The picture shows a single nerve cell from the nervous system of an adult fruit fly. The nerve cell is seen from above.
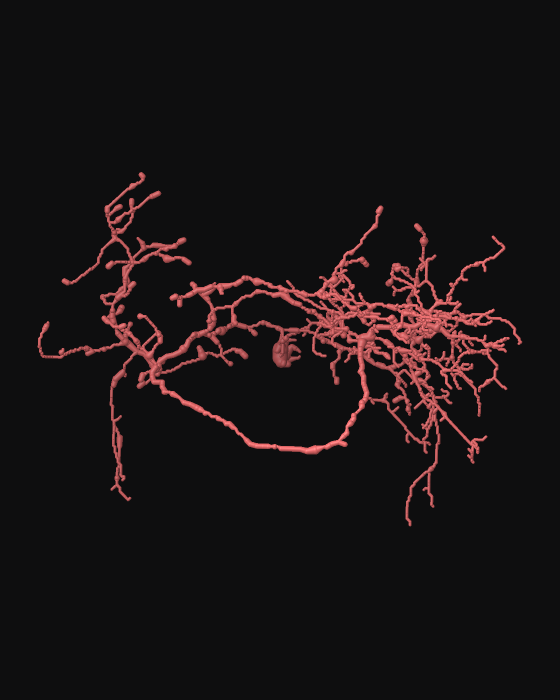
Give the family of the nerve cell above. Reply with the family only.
hemilineage MX3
